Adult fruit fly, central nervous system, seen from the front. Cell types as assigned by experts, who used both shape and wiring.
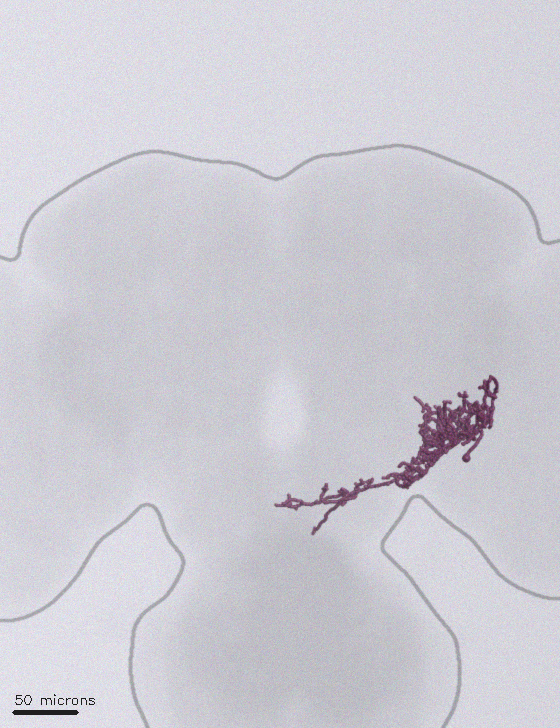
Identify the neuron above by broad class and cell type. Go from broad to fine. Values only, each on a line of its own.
central-brain intrinsic neuron
CB2489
